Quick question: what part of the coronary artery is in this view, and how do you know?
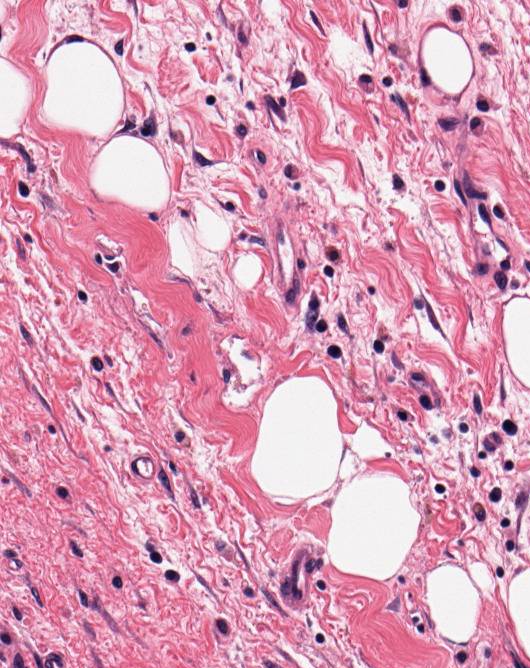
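My answer is tunica adventitia. The collagen bundles are wavy and bright pink, and elongated spindle-shaped fibroblast nuclei lie parallel to them. Adipocytes show up only as scattered single or paired round clear spaces, not a continuous sheet of fat.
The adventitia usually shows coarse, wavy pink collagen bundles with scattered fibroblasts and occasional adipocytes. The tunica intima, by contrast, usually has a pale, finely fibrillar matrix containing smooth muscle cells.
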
